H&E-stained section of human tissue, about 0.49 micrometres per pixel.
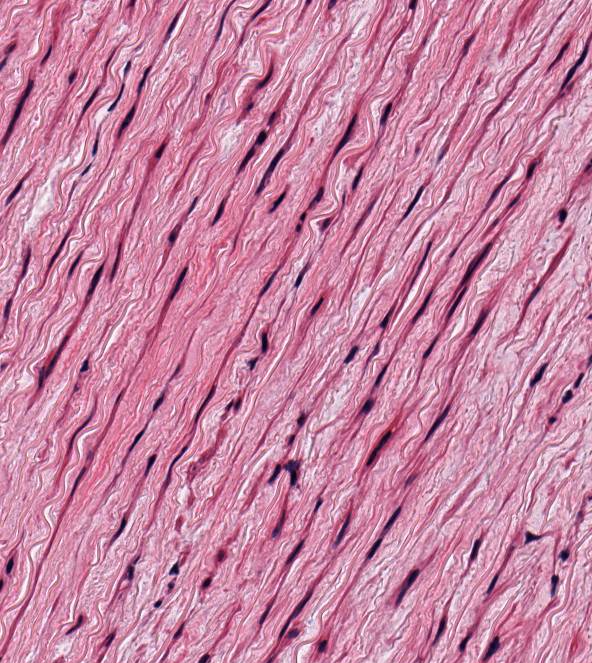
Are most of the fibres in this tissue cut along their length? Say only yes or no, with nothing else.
Yes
